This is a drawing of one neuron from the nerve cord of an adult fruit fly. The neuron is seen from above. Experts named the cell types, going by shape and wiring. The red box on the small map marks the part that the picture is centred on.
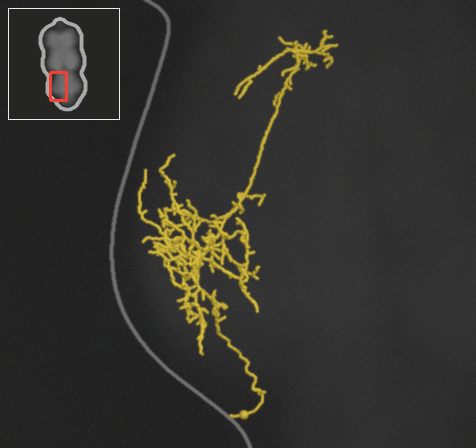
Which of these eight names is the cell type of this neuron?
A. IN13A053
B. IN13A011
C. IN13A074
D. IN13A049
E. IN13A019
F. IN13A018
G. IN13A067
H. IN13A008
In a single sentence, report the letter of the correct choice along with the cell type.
Here the neuron is of cell type IN13A074, corresponding to option C.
